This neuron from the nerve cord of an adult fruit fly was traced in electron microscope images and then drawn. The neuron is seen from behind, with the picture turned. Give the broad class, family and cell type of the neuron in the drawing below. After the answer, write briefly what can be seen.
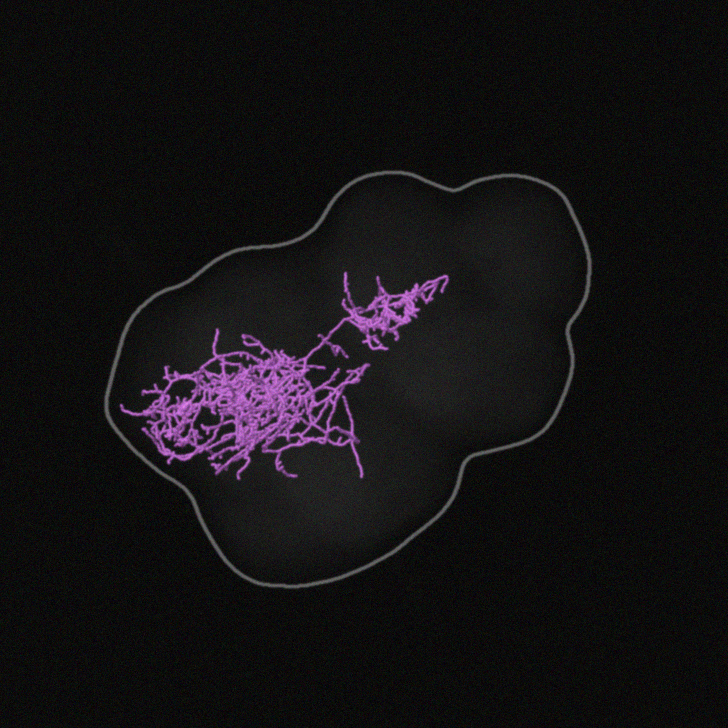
This is an ascending neuron. The family is hemilineage 08B. It is of cell type AN08B013. As drawn here it is wider than it is tall.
